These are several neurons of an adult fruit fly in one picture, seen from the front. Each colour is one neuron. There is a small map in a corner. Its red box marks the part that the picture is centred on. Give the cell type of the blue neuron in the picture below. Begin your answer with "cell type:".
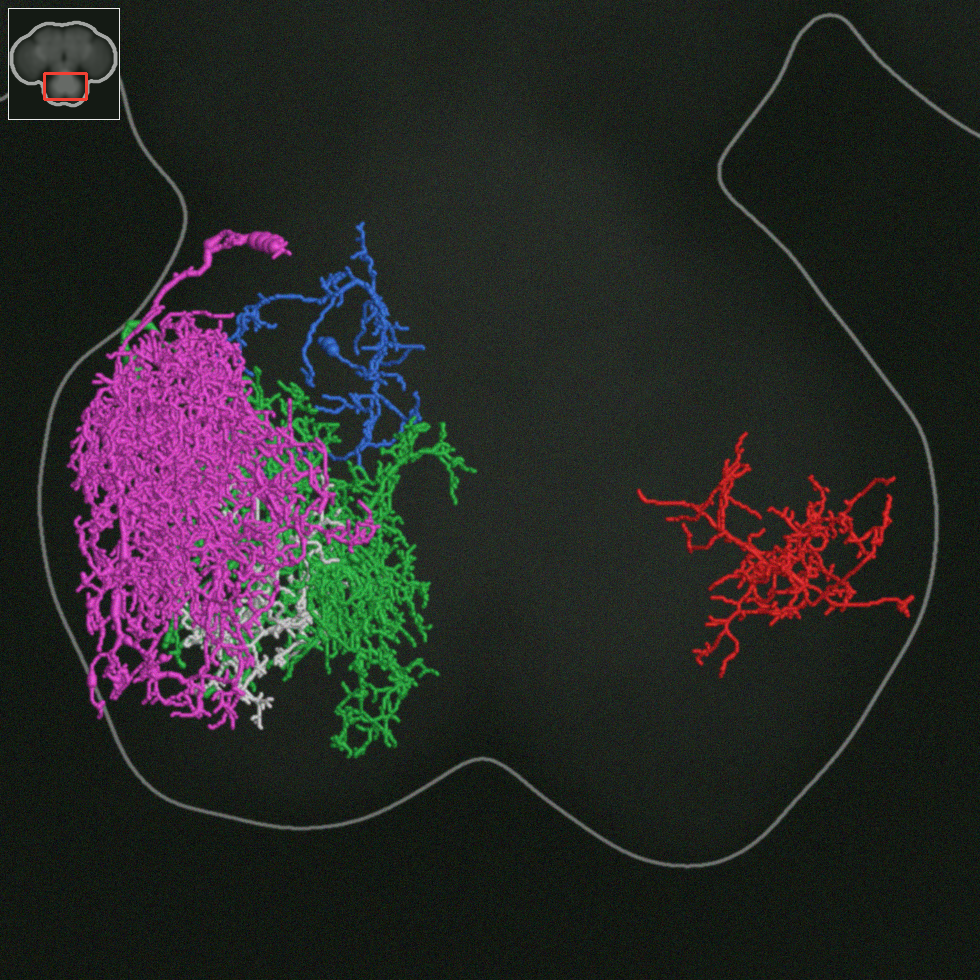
cell type: IN20A.22A024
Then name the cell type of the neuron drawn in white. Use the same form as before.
cell type: IN20A.22A042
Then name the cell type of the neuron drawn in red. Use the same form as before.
cell type: IN20A.22A049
